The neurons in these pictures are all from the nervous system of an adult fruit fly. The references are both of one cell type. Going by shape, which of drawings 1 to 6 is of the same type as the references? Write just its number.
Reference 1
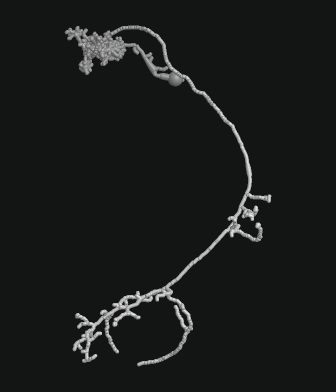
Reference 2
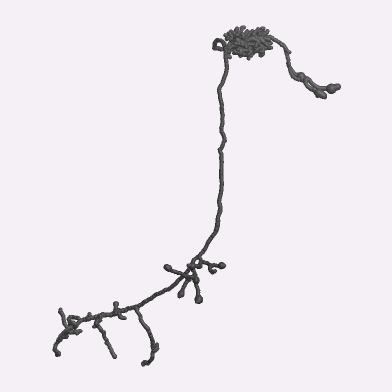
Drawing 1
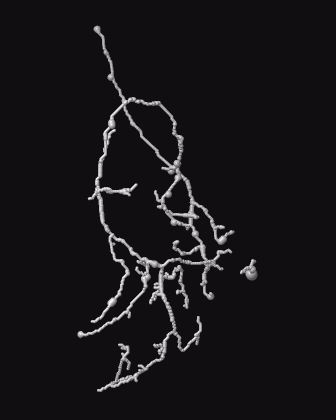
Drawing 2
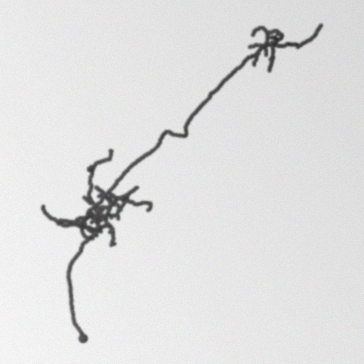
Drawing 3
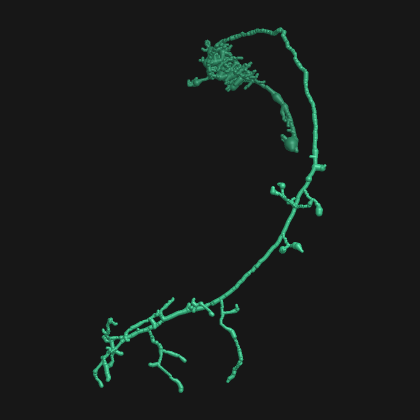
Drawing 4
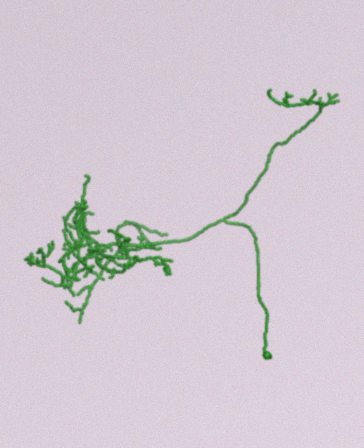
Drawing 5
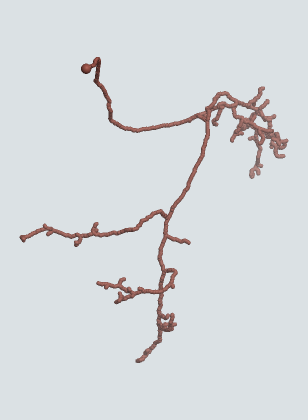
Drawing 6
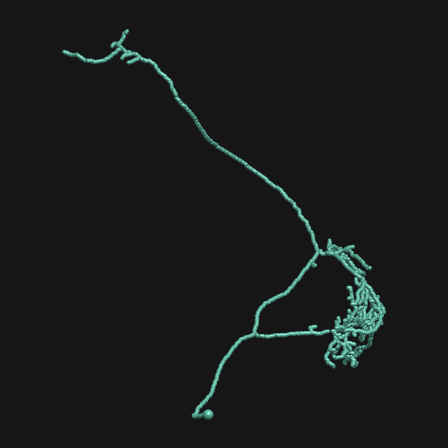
3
